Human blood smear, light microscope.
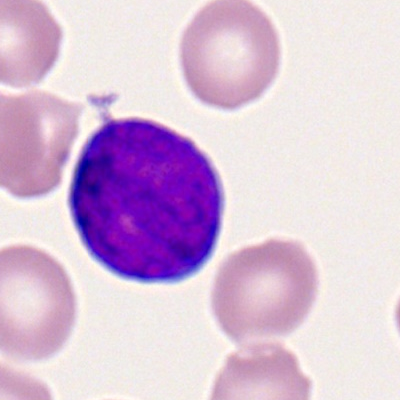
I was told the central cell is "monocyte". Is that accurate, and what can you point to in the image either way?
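Nucleus fills almost the whole cell; cytoplasm is only a very thin blue rim. Verdict: not monocyte; the cell is a myeloblast.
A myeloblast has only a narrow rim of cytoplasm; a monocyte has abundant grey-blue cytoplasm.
The thin rim therefore speaks for myeloblast and against monocyte. No granules seen in the cytoplasm.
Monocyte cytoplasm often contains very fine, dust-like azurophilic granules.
Their absence adds weight against monocyte. Outline smooth, round to slightly oval. A small pale purple fragment touches the cell at its upper left edge.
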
